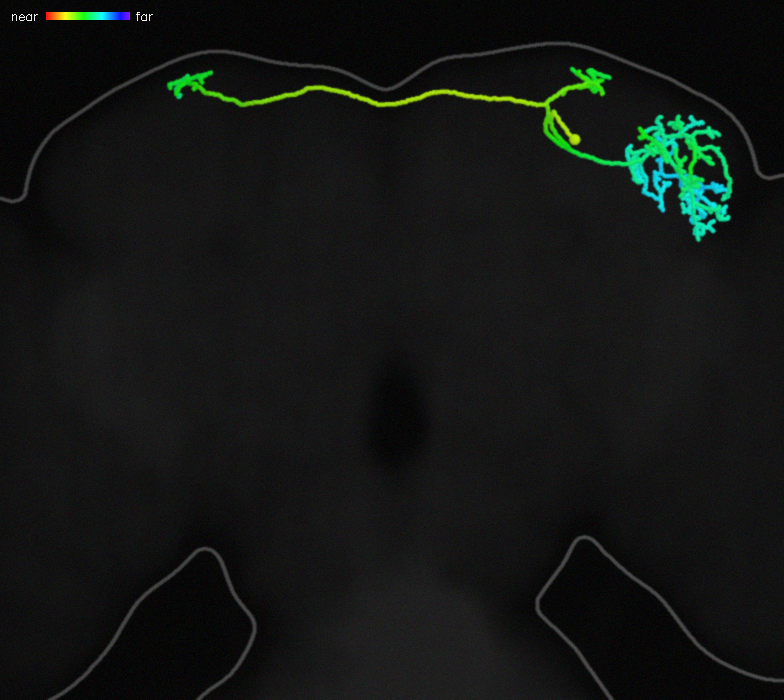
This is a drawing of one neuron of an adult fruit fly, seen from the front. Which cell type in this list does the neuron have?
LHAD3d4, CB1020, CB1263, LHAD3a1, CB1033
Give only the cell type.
LHAD3a1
